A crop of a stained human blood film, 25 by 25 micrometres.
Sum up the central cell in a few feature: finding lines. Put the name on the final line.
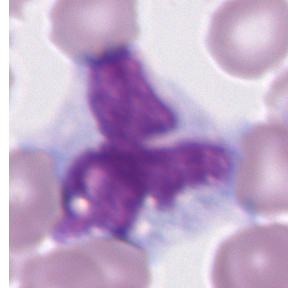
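Nucleus: folded into three broad lobes meeting at a central twist
Cytoplasm: pale grey-blue, without distinct granules
Cell edge: irregular and faint
Name: monocyte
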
